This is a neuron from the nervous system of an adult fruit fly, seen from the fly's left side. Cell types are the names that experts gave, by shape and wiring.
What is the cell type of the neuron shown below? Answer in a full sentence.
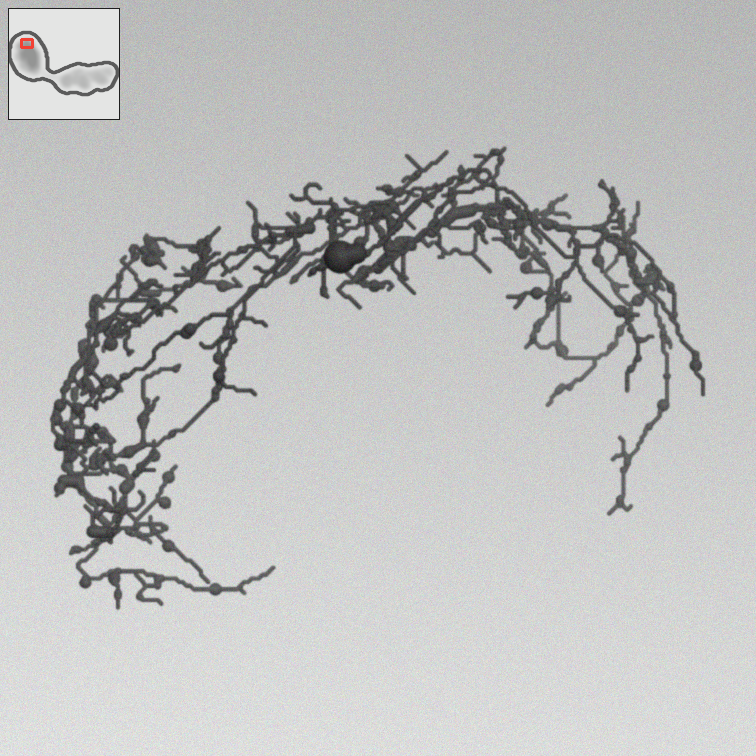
The cell type is SLP466.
